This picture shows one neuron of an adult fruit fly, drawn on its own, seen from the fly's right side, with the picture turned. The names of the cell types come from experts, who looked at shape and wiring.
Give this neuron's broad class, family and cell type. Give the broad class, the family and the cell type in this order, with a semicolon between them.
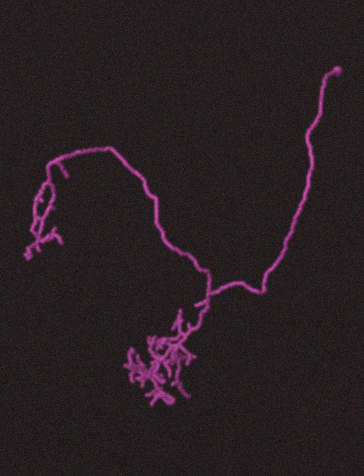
central-brain intrinsic neuron; hemilineage AOTUv2; LHAV7a1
